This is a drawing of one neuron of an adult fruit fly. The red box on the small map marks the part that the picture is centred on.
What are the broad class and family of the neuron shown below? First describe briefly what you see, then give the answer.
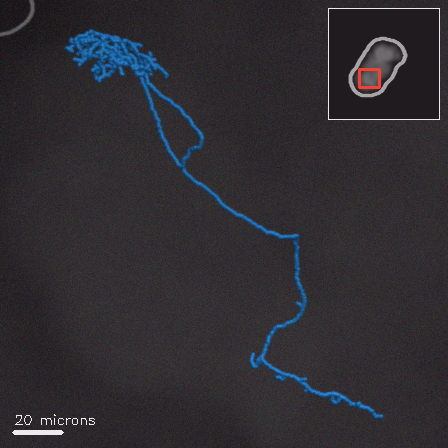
By the scale bar it is about 160 microns tall in this view. In this view it is about as wide as it is tall. It is a visual projection neuron. Its family is hemilineage LHl4_posterior.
